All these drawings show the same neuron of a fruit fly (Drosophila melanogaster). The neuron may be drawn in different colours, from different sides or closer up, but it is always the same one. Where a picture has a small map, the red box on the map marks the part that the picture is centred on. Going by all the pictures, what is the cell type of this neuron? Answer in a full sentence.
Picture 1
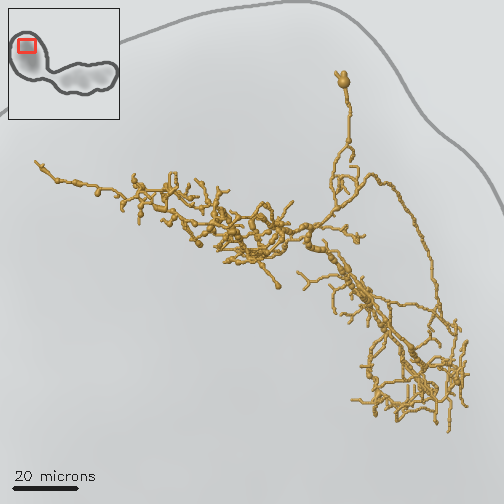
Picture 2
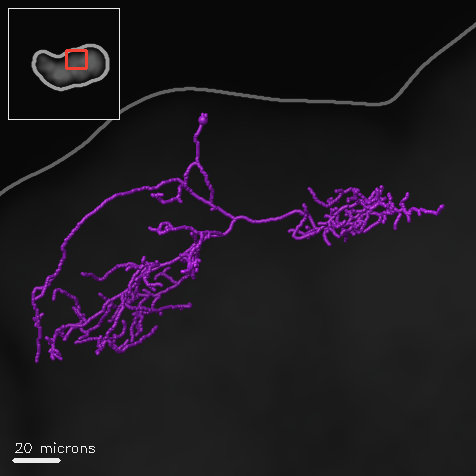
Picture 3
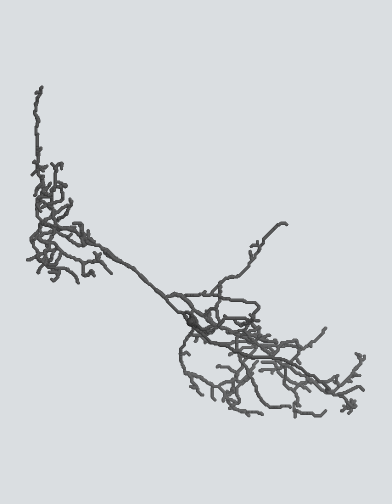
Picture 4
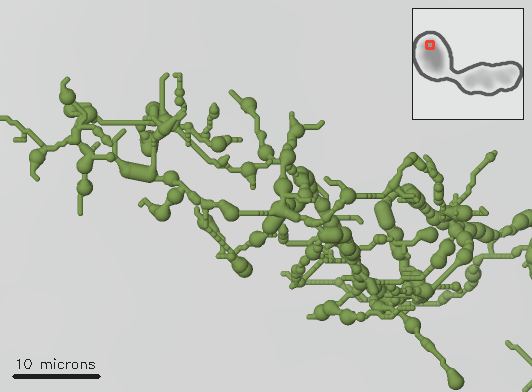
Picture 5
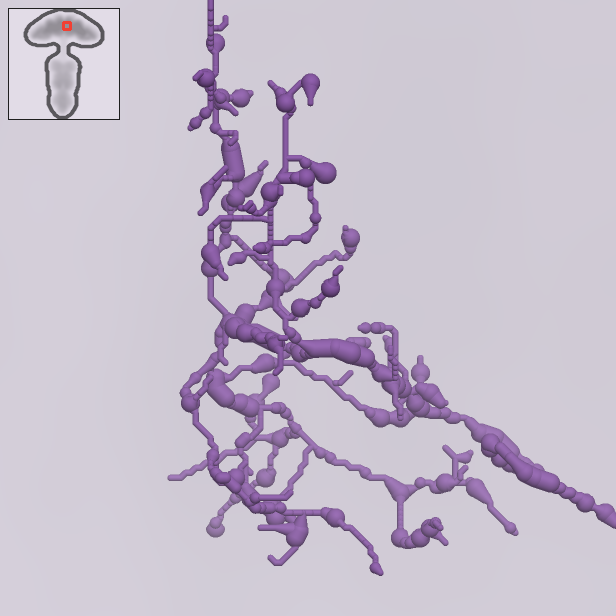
The cell type is SMP422.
